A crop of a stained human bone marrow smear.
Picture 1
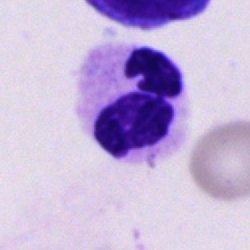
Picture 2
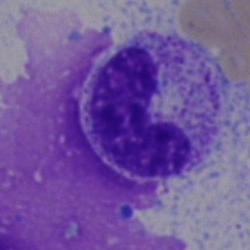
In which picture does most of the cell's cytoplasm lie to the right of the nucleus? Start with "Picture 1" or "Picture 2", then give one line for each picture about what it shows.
Picture 2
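What picture 1 shows: The widest band of cytoplasm lies on the left side of the nucleus.
What picture 2 shows: The nucleus lies toward the left side of the cell.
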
